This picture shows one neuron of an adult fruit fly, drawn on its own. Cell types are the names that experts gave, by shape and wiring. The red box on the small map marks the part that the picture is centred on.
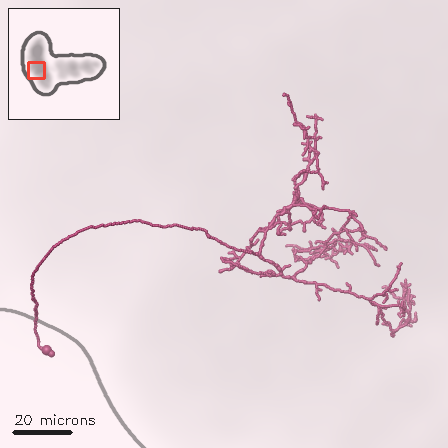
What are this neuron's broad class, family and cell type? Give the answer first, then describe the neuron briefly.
This is a central-brain intrinsic neuron. Its family is hemilineage MD3. It is of cell type CB0986. The cell body is at the lower left of the picture. From left to right in the picture it spans about 140 microns. The picture shows dozens of branch ends.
